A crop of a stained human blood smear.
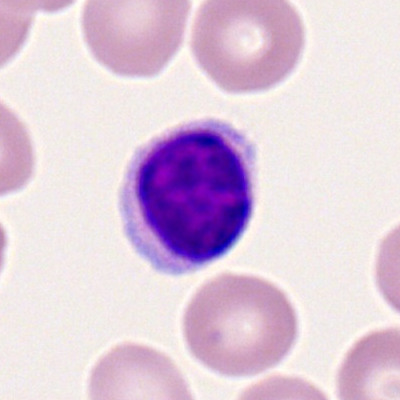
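A lymphocyte in a stained human blood smear: notice how dense, dark purple and coarsely clumped its chromatin is. Around the nucleus the cytoplasm makes only a thin rim, pale blue in colour; follow it round and you will find it widest on the left side of the cell.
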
